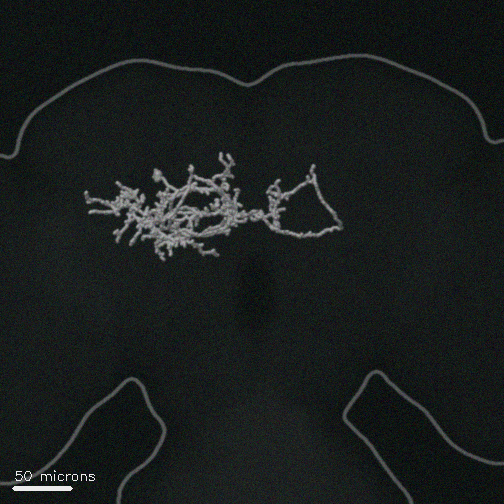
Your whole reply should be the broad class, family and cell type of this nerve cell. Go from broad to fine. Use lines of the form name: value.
broad class: central-brain intrinsic neuron
family: hemilineage PSp3
cell type: IB051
